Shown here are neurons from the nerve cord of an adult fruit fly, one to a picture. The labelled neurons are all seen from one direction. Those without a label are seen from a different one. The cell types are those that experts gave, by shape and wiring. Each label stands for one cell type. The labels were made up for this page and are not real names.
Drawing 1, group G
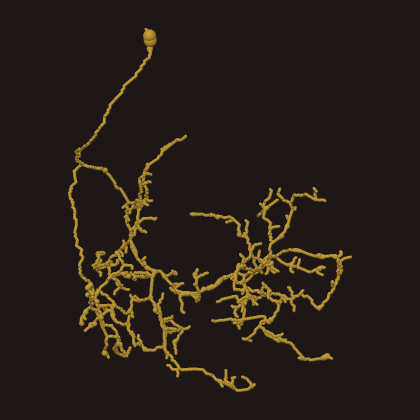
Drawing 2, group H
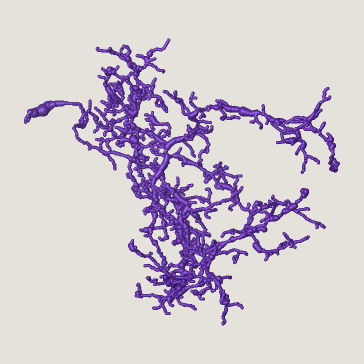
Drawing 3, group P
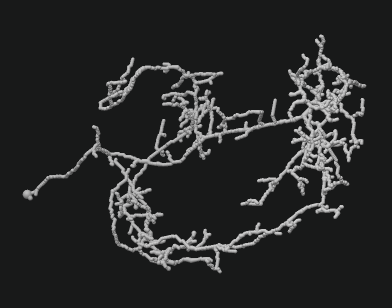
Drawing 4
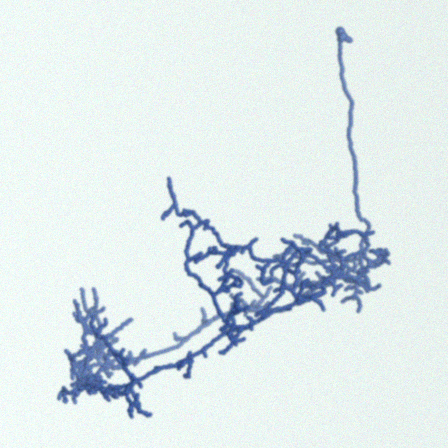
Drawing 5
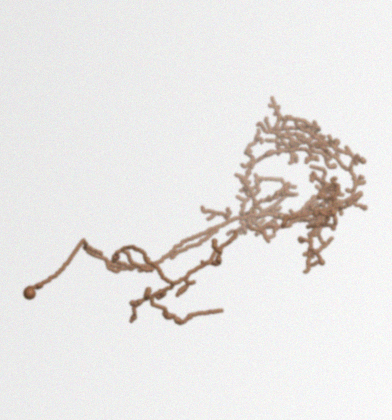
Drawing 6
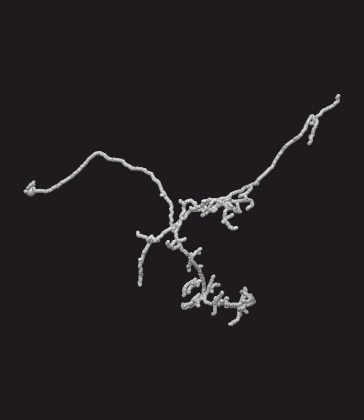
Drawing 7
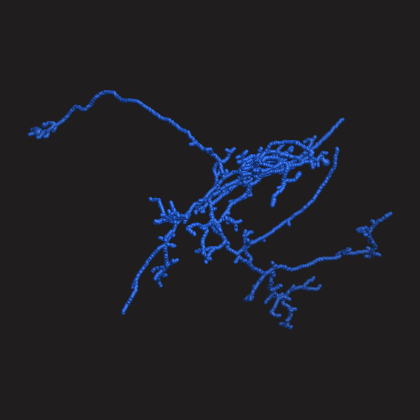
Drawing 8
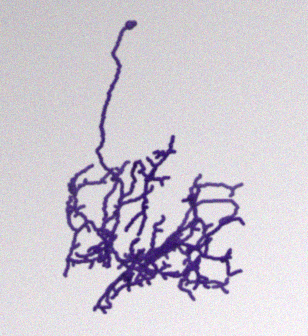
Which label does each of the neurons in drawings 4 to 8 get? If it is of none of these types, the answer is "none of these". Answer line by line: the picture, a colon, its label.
4: group P
5: group P
6: none of these
7: none of these
8: group G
